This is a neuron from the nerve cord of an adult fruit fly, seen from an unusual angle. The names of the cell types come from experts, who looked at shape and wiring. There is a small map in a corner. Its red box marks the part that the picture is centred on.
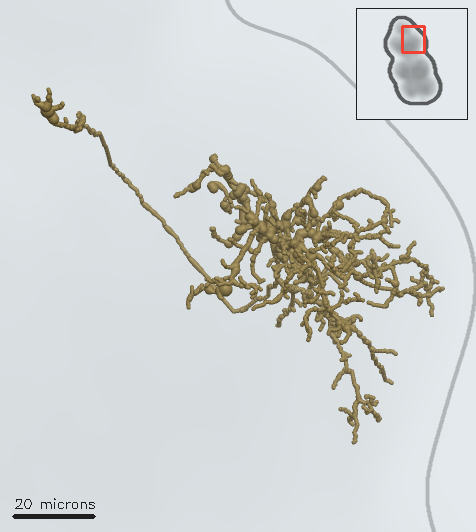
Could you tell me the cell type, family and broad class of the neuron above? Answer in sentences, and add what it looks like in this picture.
The cell type is IN21A035. Its family is hemilineage 21A. It is a nerve-cord intrinsic neuron. From left to right in the picture it spans about 100 microns. Dozens of branch ends can be seen.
